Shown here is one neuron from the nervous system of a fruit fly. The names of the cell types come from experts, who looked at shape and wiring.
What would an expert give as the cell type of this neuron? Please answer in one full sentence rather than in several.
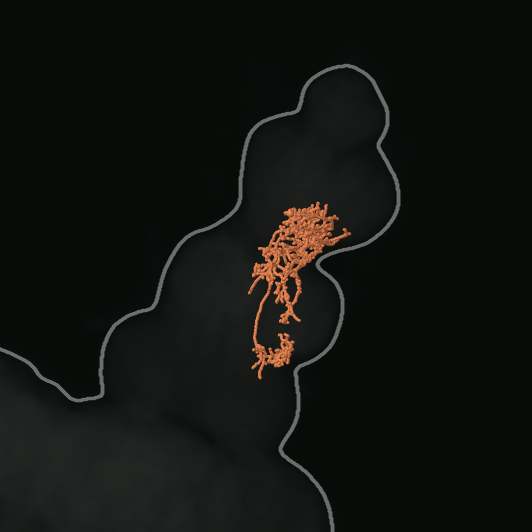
Under cell type classification, the neuron is IN17B004.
